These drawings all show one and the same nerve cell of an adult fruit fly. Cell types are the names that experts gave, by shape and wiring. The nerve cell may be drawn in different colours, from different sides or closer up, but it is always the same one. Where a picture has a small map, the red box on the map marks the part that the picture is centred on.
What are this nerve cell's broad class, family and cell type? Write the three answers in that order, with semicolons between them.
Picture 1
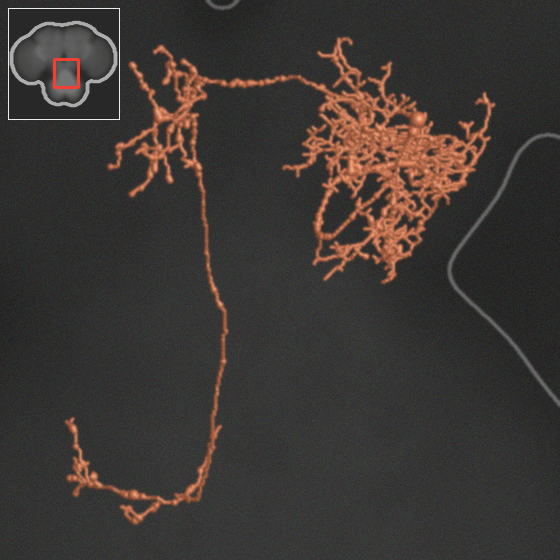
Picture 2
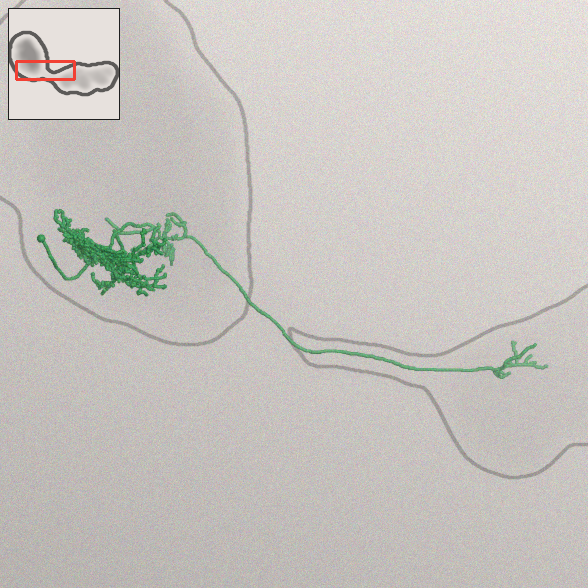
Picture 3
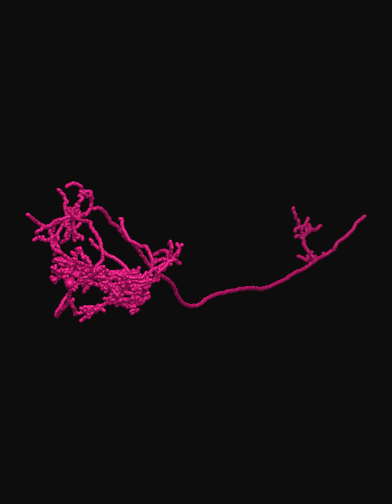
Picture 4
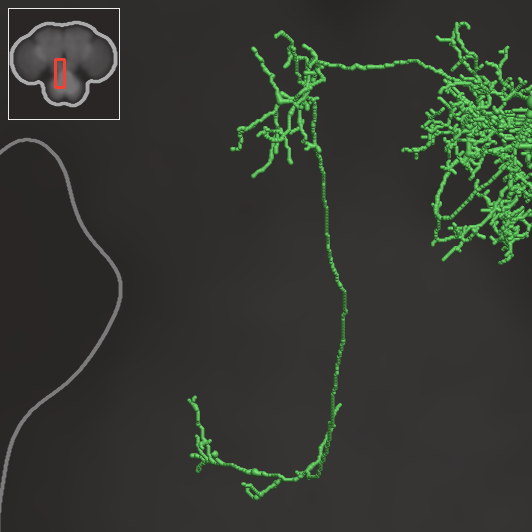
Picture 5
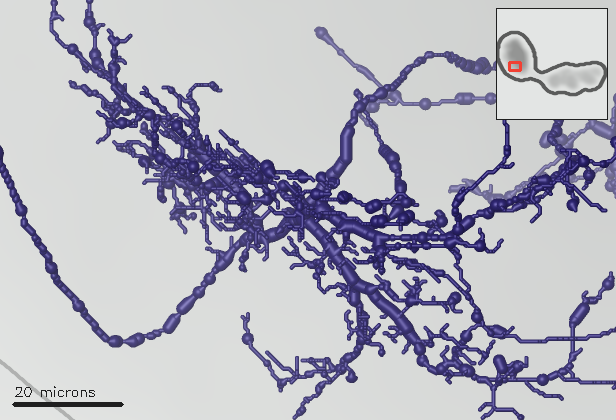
descending neuron; hemilineage MD3; DNg60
